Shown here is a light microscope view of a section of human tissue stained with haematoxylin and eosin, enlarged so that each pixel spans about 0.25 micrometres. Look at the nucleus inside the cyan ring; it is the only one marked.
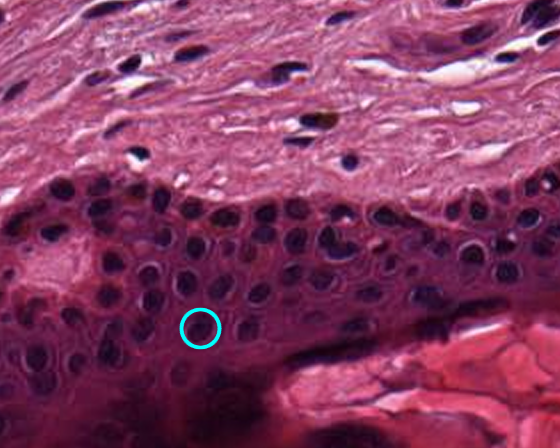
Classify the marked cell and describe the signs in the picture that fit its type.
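The marked cell is a keratinocyte. The nucleus is oval and dark purple, about the same size as the neighbouring nuclei. A thin pale rim surrounds the nucleus and separates it from the cytoplasm. The cytoplasm is a moderate amount of pinkish-purple material with no sharp outline between this cell and its neighbours. The cell lies among closely packed similar cells with round-to-oval nuclei, below the pale pink layered zone, with a darker blurred area just beneath it.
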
